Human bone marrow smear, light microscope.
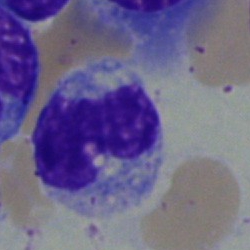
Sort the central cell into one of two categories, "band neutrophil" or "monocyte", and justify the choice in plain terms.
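Monocyte, not band neutrophil. Outline roundish and smooth. Cytoplasm pale greyish-blue, with fine purple granules scattered through it. A few small clear vacuoles in the cytoplasm below the nucleus.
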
